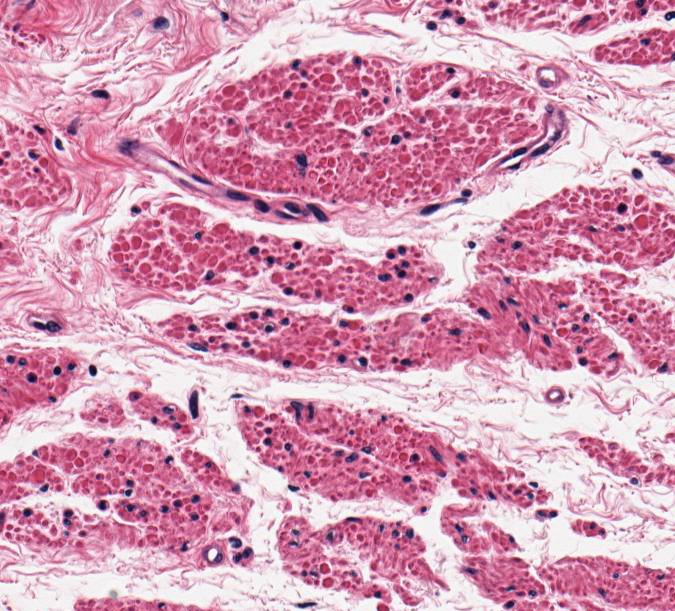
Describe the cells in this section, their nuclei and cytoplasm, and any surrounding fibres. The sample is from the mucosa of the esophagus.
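The entire field consists of many separate bundles of smooth muscle cells set in stroma. Within the pink profiles lie the small, round, dark nuclei of the muscle cells. The densest pink, wavy collagen of the stroma is at the upper left. Neither epithelium nor glands appear anywhere in the field.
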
